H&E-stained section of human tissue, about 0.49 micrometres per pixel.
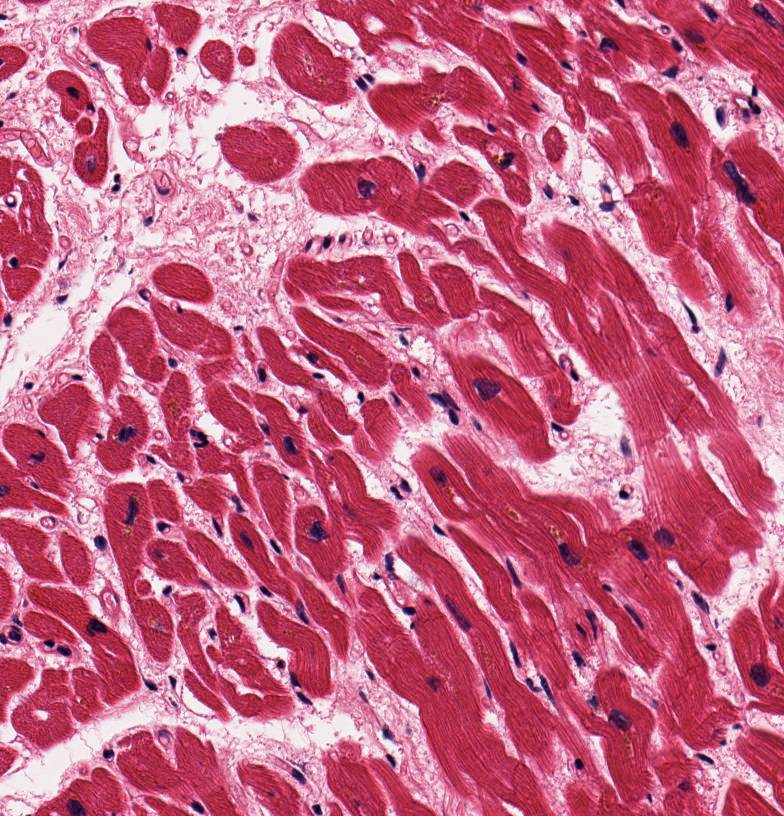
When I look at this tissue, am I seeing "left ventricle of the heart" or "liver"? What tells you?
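This is left ventricle of the heart, not liver. Look at how it is built: from fibres, several of which branch and join their neighbours.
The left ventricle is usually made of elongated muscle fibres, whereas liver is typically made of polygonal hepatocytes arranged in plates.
Along the left edge and in the upper left, most fibres are cut across as rounded or oval profiles. Some central nuclei have small yellow-brown granules in the cytoplasm close by.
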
